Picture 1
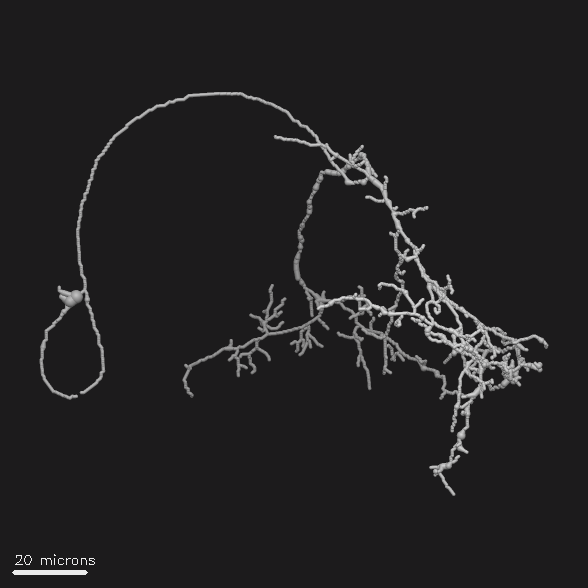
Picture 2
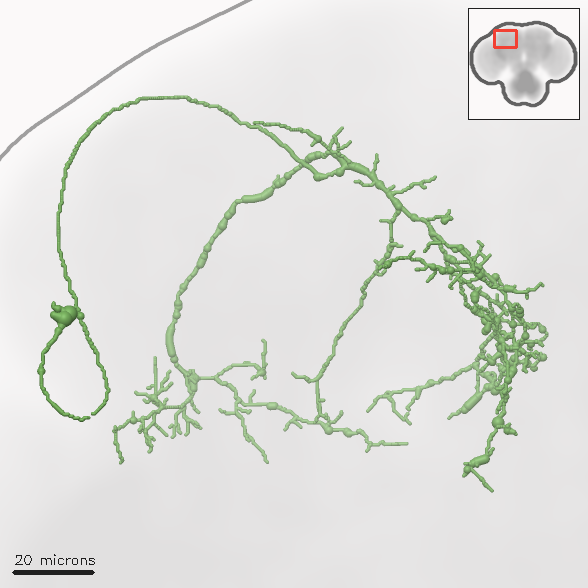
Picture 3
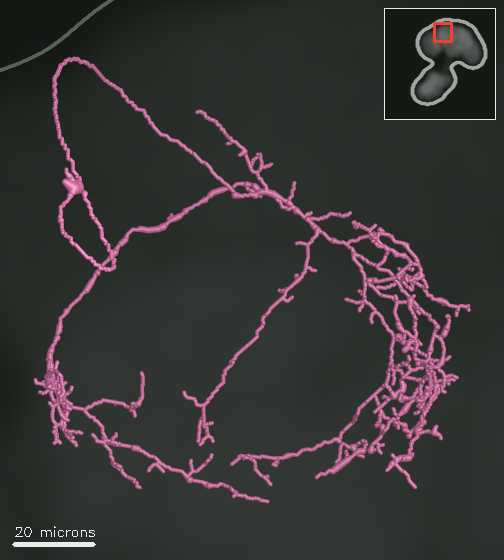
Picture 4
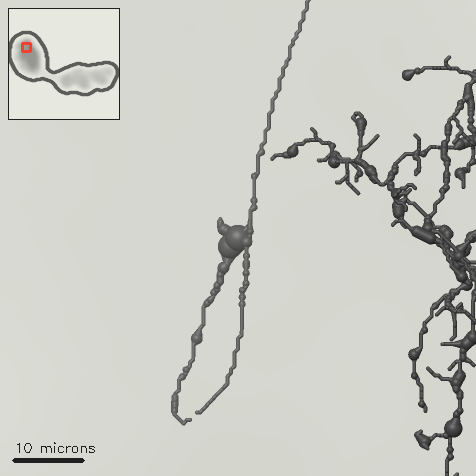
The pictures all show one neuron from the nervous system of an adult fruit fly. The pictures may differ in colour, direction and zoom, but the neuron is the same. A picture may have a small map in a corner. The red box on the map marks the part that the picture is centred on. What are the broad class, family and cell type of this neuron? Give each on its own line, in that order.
central-brain intrinsic neuron
hemilineage SLPav2
CL014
